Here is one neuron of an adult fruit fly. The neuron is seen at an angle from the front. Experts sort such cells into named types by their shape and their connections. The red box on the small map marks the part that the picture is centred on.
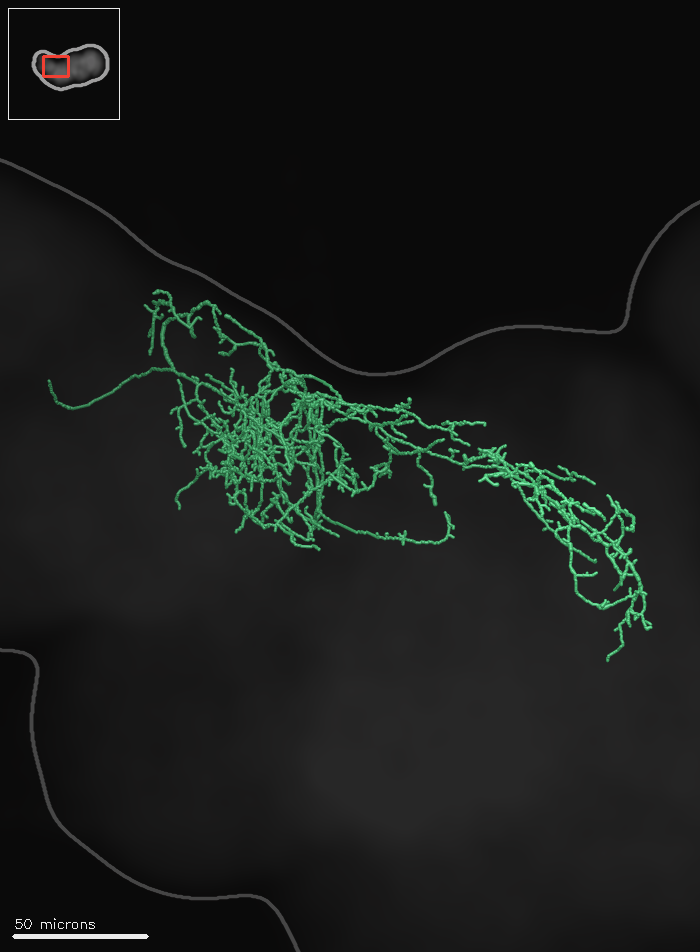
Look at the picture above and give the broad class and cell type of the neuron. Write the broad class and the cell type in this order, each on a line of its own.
nerve-cord intrinsic neuron
INXXX119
